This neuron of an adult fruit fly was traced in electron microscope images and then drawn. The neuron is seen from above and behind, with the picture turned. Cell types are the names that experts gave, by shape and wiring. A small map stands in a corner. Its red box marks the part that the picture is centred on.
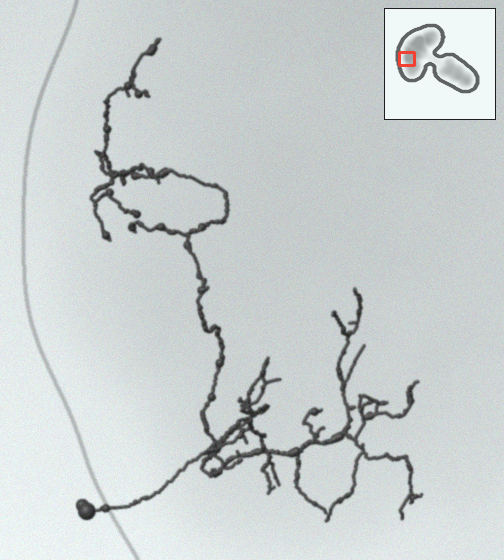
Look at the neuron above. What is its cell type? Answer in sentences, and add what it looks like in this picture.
Its cell type is CB2051. Its broad class is central-brain intrinsic neuron. It is in the brain and does not reach the nerve cord. The cell body can be seen at the lower left of the picture. The picture shows dozens of branch ends.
